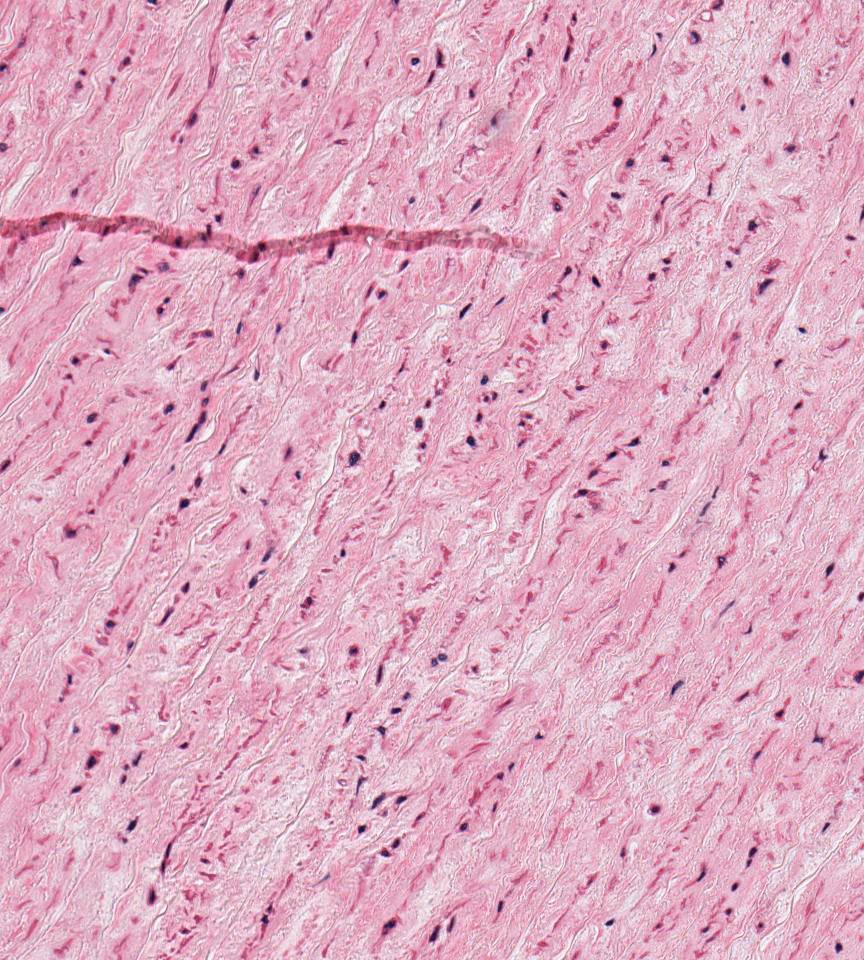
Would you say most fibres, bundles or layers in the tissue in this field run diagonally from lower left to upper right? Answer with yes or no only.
Yes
